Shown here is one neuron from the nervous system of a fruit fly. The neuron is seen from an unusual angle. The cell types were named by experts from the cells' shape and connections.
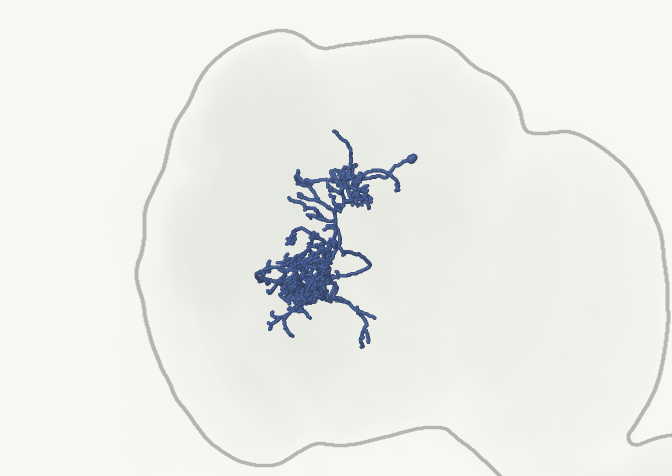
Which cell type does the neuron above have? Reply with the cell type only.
VES077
